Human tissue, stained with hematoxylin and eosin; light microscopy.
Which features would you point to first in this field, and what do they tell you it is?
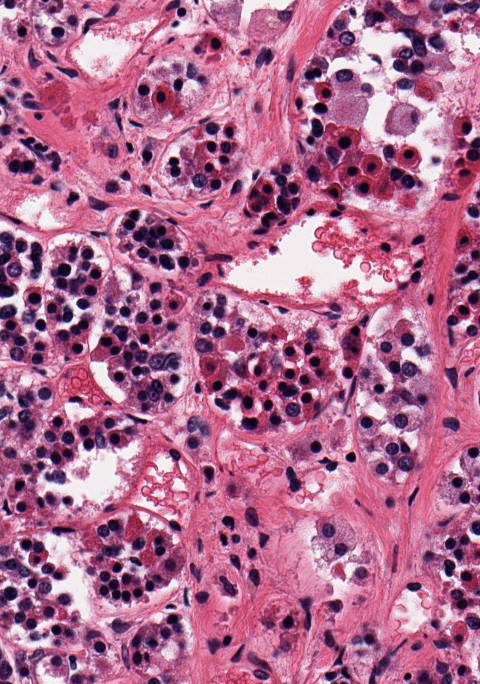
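In this field the pars distalis of the pituitary predominates, its nests mixing cells with bright red cytoplasm and others with pale or faintly purple cytoplasm.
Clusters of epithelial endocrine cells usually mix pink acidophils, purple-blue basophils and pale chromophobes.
The nests have no central glandular lumen.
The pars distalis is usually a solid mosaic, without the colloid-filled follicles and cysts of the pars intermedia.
A broader band of pink fibrous stroma runs roughly vertically on the right.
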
